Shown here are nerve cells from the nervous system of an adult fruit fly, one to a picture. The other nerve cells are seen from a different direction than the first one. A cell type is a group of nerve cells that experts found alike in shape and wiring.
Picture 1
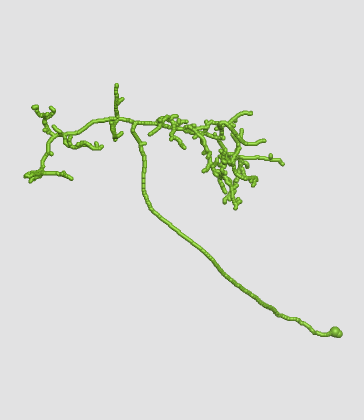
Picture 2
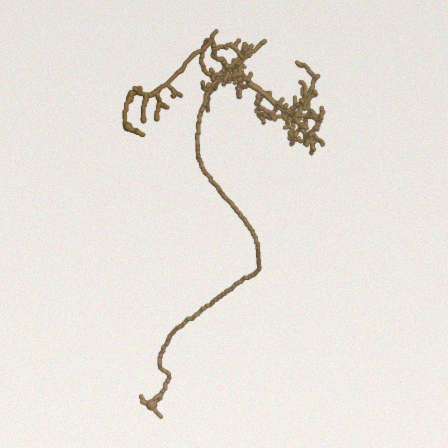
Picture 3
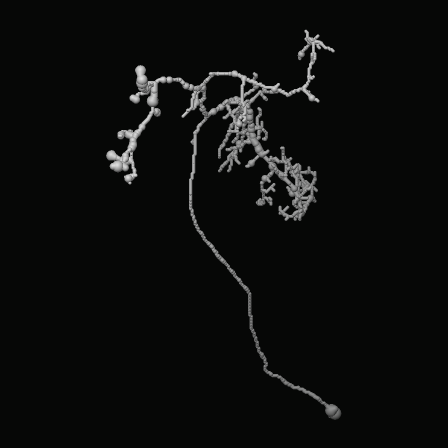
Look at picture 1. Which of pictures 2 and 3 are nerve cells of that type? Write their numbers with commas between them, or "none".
2, 3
